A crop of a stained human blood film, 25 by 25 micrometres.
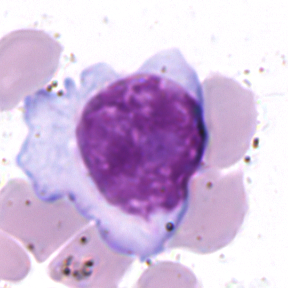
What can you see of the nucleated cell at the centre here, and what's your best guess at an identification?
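Look first at the chromatin: it is coarse and patchy, with darker clumps sitting among lighter areas. You won't find distinct nucleoli in this nucleus. The cytoplasm is abundant and pale grey-blue, turning a deeper blue along its outer edge, and it shows no visible granules. This is a plasma cell.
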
